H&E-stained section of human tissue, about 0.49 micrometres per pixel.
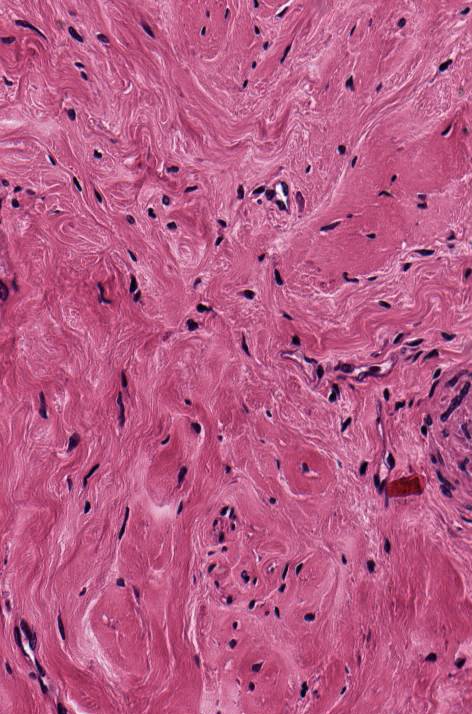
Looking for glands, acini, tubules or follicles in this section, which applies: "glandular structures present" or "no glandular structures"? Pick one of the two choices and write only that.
No glandular structures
